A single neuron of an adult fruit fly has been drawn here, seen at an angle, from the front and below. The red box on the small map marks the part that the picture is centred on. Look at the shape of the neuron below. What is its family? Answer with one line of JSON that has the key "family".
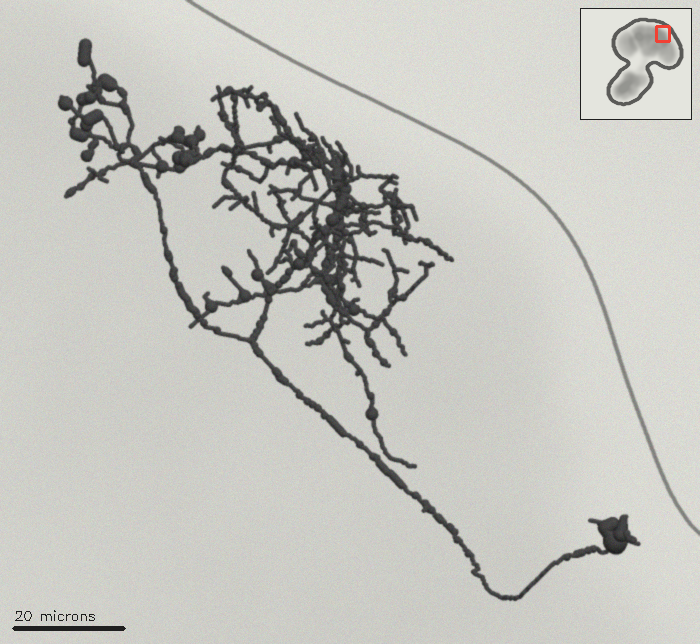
{"family": "hemilineage SLPal3_and_SLPal4_dorsal"}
